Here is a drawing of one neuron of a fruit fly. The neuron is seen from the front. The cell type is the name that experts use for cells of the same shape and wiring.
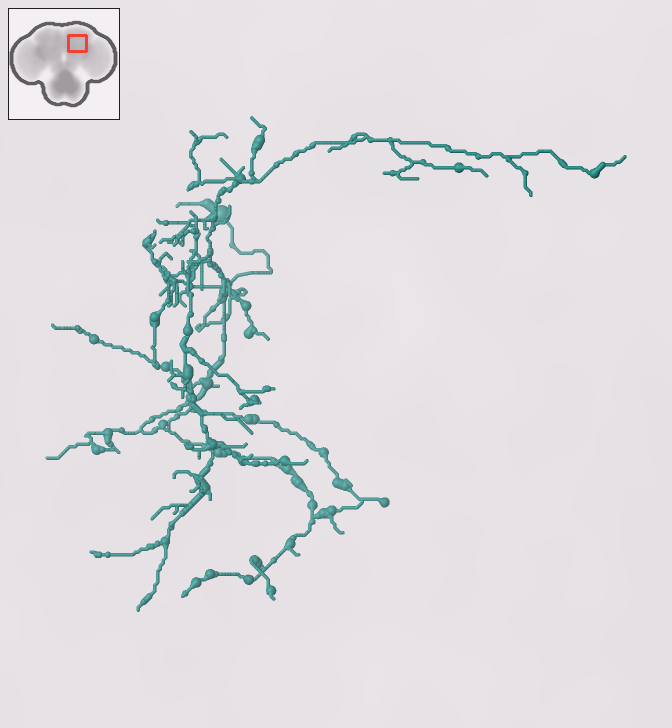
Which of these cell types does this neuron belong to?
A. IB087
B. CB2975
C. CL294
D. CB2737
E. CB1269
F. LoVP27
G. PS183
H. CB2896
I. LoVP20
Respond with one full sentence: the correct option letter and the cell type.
Option E, which reads CB1269, is the cell type of the neuron.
